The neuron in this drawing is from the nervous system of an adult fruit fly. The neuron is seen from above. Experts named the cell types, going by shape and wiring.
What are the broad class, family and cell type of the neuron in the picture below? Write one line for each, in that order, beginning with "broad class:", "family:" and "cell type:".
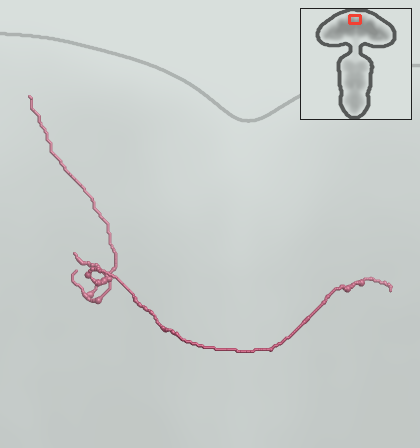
broad class: sensory neuron entering the brain
family: class olfactory
cell type: ORN_VM6m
